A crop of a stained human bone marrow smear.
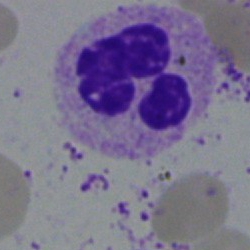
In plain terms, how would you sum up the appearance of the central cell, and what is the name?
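In this cell the chromatin is dense, dark purple and clumped. Neither nucleoli in the nucleus nor vacuoles in the cytoplasm are seen. Name: segmented neutrophil.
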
